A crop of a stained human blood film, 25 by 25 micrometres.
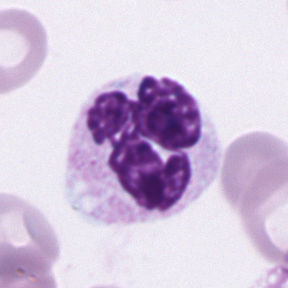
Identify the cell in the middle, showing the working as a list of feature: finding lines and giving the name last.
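Nucleus: three or more separate lobes
Lobe links: thin strands of chromatin
Cytoplasm: pale pink-lilac
Granules: fine, small, pinkish-violet
Cell size: about 13 micrometres across
Nucleus size: about 12 by 10 micrometres
Name: segmented neutrophil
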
